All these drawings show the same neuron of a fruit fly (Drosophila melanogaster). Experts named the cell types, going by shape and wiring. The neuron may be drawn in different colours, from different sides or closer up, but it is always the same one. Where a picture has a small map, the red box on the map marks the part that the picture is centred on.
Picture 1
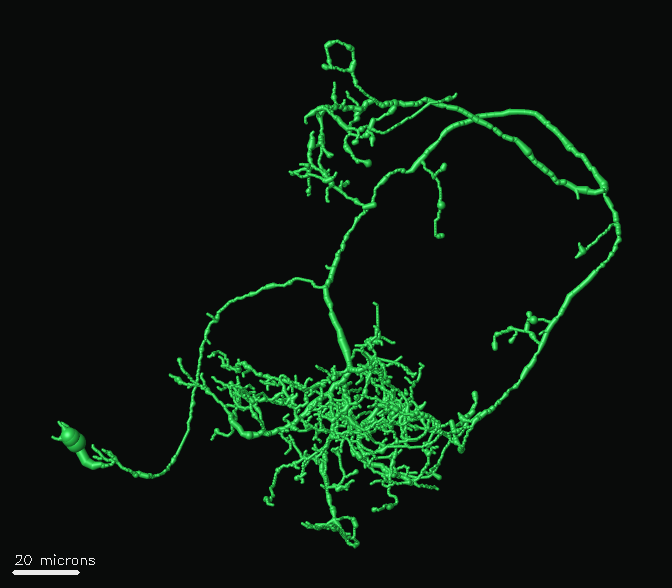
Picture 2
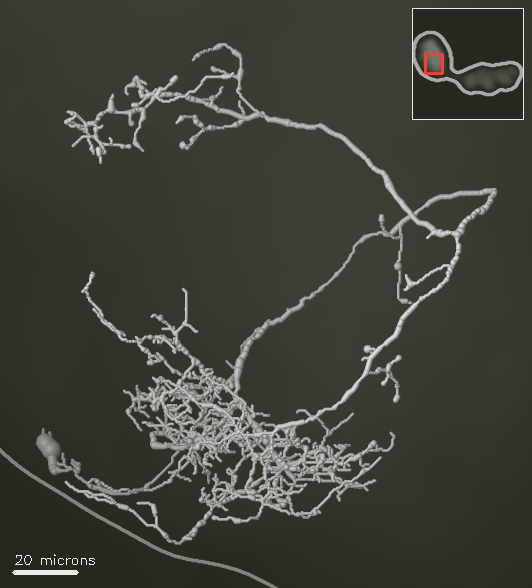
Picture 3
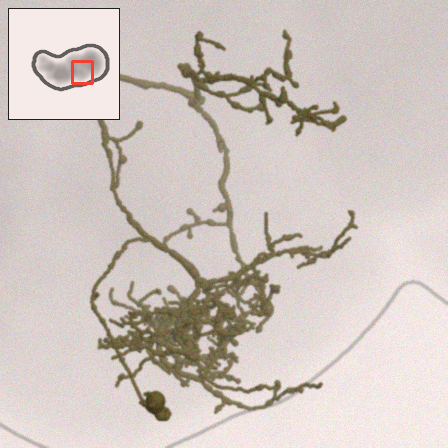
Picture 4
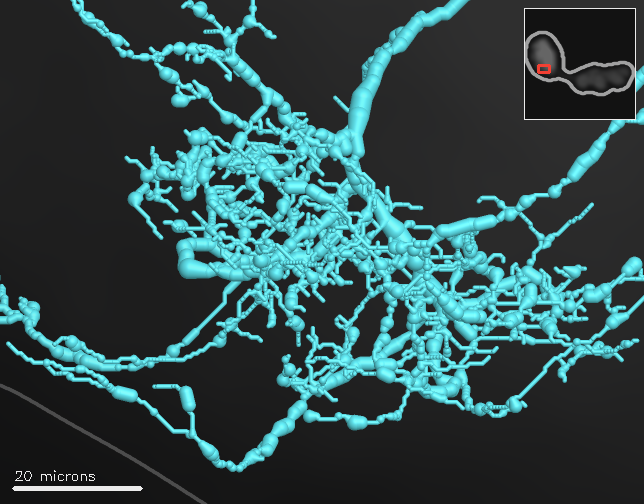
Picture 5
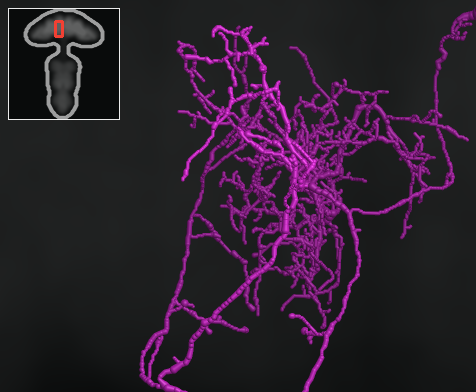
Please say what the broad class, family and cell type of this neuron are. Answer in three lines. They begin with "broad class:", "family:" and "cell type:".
broad class: central-brain intrinsic neuron
family: hemilineage MX3
cell type: GNG490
